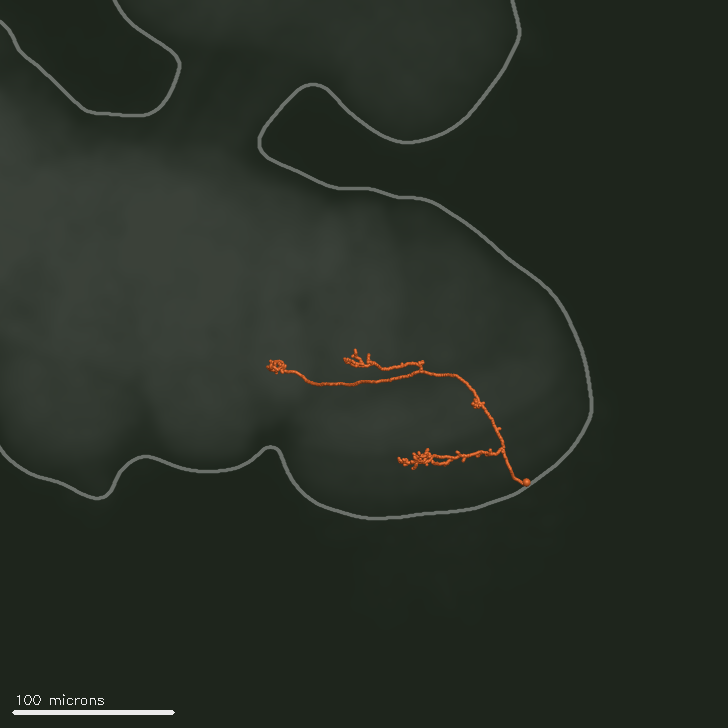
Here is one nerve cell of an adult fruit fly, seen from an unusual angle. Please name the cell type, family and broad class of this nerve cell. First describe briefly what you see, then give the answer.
From left to right in the picture it spans about 160 microns. In this view it is wider than it is tall. It is of cell type TmY9b. The family is TmY. It is an optic-lobe intrinsic neuron.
